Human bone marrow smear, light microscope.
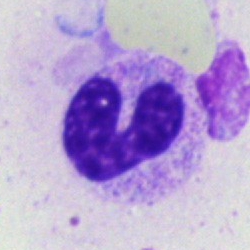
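Band neutrophil: the central cell in this smear, roughly round in outline. Its single nucleus is a deeply indented U-shaped mass whose notch opens upward. Coarse clumps of dark purple chromatin make up the nucleus. Fine lilac granules are scattered through the cytoplasm.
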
